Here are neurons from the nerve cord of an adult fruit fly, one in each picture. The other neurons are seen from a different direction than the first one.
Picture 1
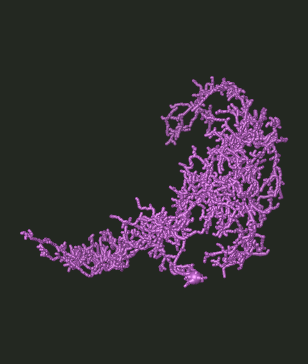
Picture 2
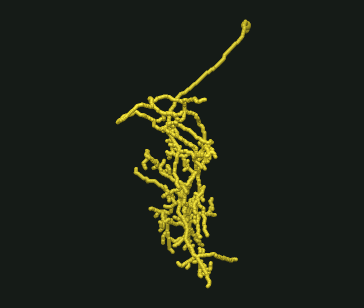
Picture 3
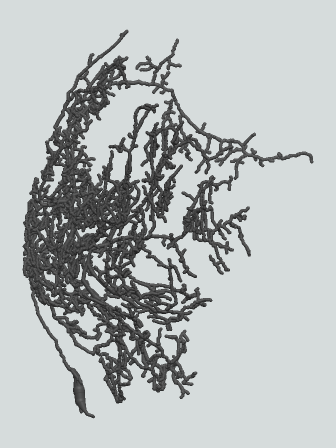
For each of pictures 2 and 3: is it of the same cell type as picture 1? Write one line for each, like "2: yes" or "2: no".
2: no
3: yes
